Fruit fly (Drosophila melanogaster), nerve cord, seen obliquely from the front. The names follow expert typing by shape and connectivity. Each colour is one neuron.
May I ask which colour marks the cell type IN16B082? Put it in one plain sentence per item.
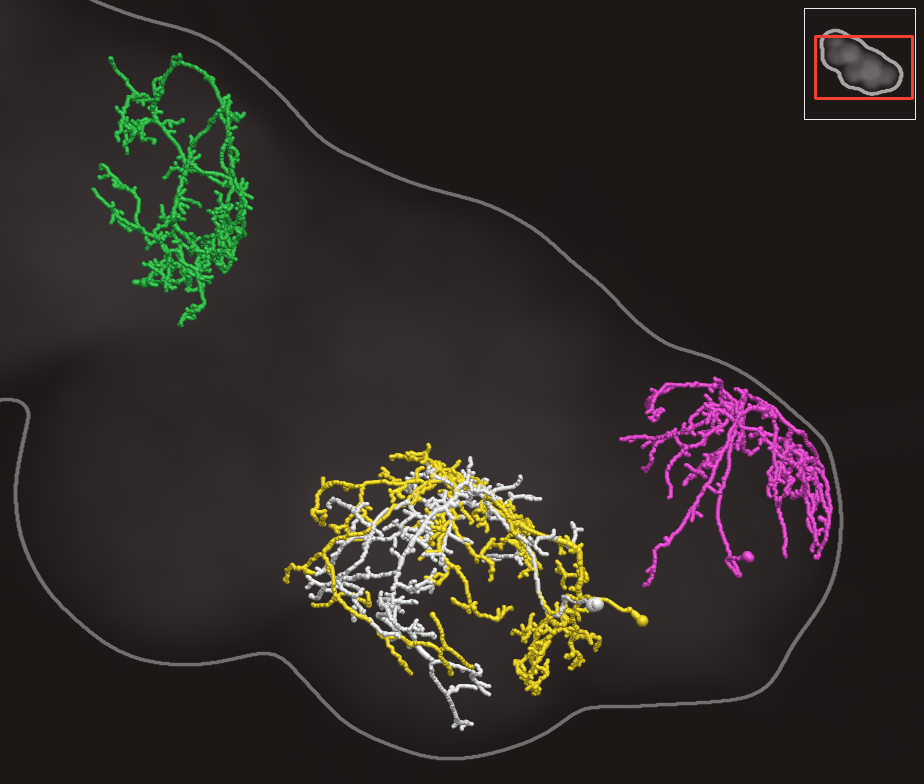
The colour is green.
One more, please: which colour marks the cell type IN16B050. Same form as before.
The colour is yellow.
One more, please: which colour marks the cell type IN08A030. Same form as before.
The colour is white.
